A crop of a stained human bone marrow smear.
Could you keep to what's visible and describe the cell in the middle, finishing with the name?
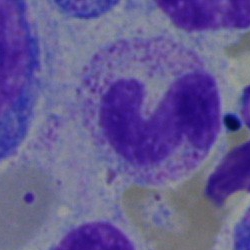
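Take your time with the outline first: it is roughly round, with a smooth edge. The nucleus is deeply notched from its upper side, so it looks like a horseshoe or a heart, and you won't find any nucleoli in it. Fine pink-violet granules are scattered through the cytoplasm. This cell is a metamyelocyte.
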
